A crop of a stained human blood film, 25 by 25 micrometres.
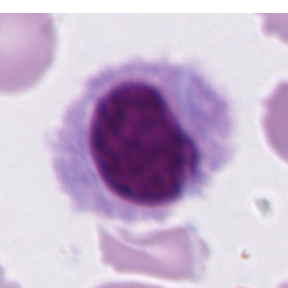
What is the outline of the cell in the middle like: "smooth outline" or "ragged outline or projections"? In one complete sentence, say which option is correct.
Projections, blebs or tags, or a frayed edge, mark the outline of the cell.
